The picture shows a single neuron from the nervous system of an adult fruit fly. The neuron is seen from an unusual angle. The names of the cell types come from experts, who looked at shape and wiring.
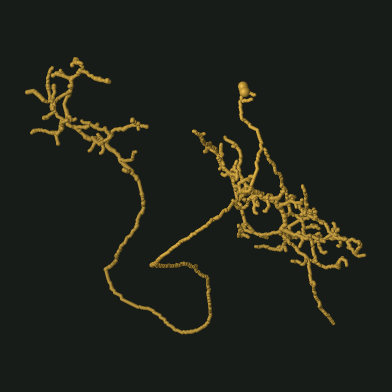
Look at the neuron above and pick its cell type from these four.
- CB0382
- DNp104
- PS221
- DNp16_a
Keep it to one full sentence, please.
This neuron represents the cell type CB0382.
